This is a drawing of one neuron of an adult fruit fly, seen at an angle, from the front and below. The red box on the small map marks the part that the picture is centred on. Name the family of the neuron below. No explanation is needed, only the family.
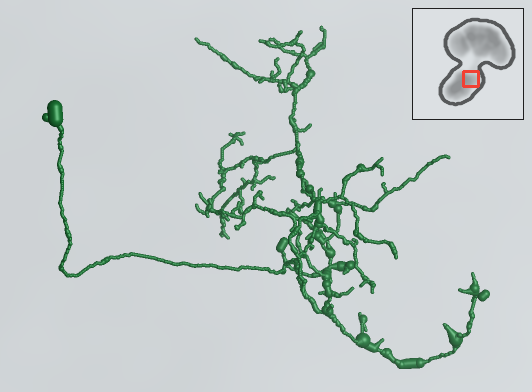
hemilineage 14A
